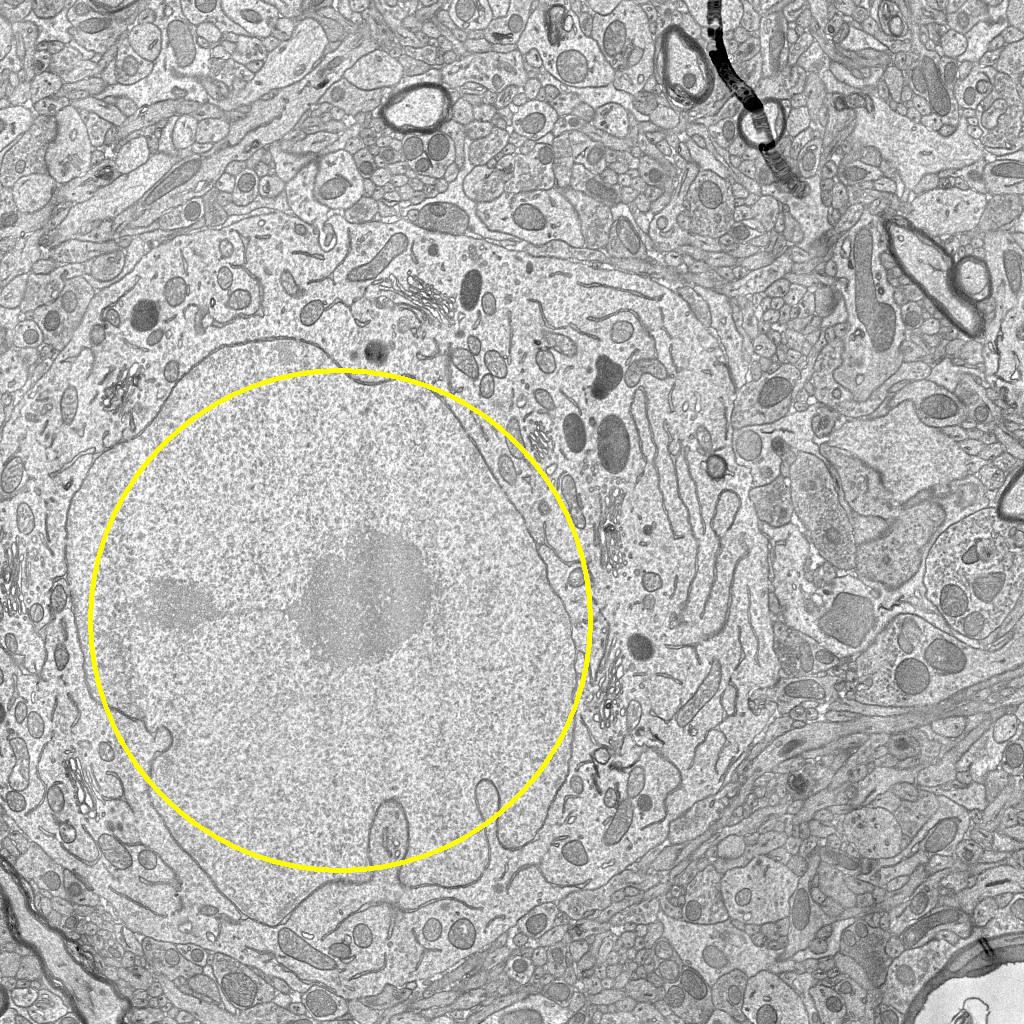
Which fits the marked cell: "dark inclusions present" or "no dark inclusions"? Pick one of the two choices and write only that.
Dark inclusions present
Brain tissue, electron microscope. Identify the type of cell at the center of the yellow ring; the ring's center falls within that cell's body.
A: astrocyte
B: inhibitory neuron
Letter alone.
B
